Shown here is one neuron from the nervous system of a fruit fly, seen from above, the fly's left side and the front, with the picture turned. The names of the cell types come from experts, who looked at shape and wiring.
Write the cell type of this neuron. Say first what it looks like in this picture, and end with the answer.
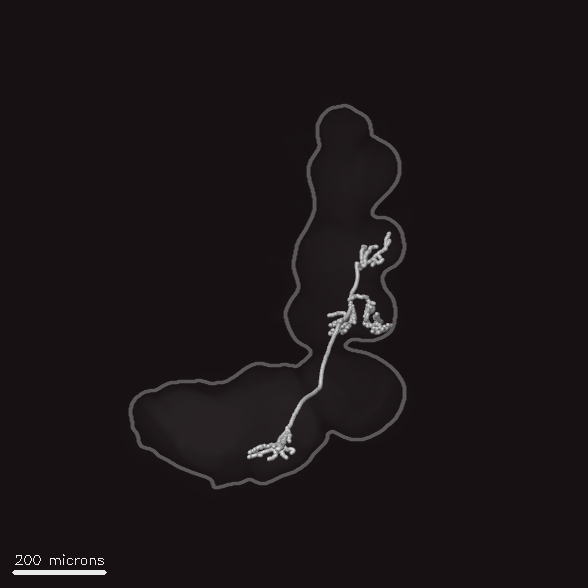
By the scale bar it is about 500 microns tall in this view. In this view it is taller than it is wide. It is an ascending neuron. The cell type is AN05B100.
